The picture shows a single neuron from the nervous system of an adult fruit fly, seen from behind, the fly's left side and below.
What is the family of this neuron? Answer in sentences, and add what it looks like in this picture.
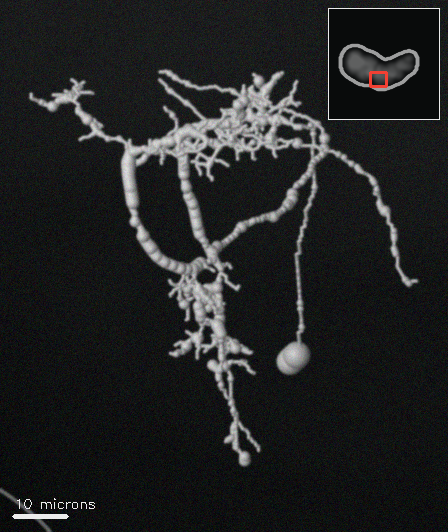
The family is TmY. Its broad class is visual projection neuron. From top to bottom in the picture it spans about 75 microns. Dozens of branch ends can be seen.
